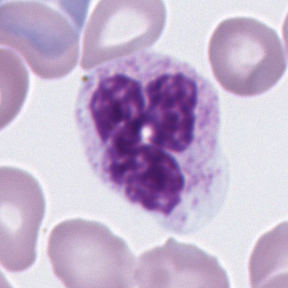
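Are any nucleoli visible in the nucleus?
No, none can be seen.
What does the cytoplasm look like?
It is pale pinkish-lilac rather than blue, with fine lilac granules scattered throughout and no vacuoles.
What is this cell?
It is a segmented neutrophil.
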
